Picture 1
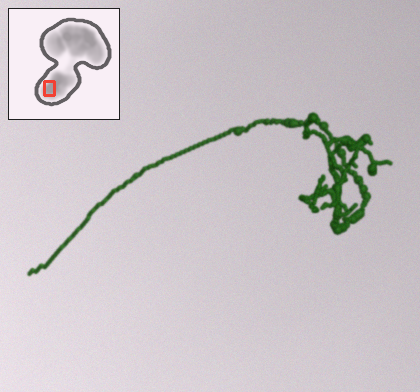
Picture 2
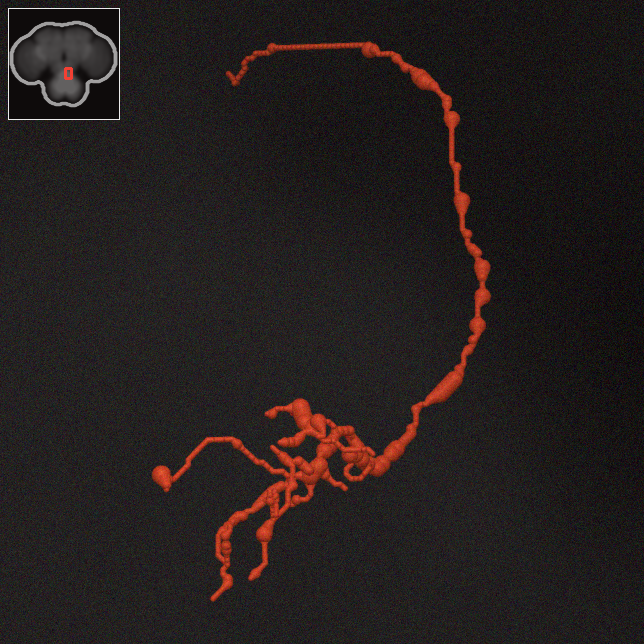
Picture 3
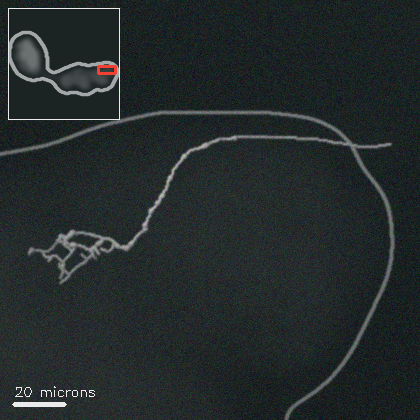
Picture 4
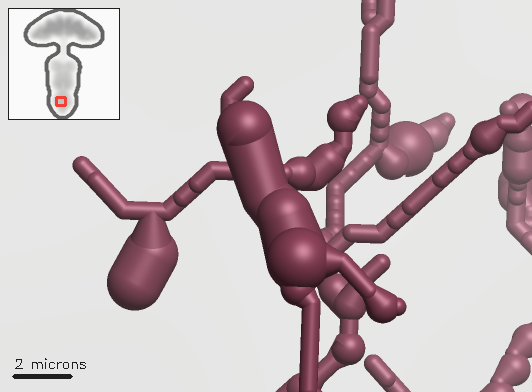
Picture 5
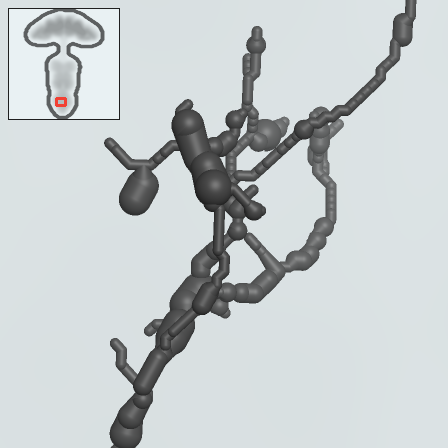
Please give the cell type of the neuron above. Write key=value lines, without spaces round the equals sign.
cell_type=SNxx03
